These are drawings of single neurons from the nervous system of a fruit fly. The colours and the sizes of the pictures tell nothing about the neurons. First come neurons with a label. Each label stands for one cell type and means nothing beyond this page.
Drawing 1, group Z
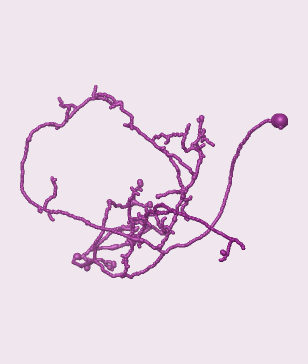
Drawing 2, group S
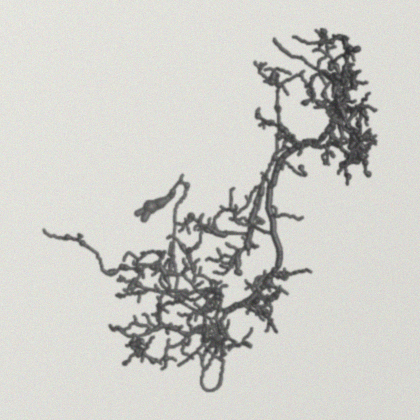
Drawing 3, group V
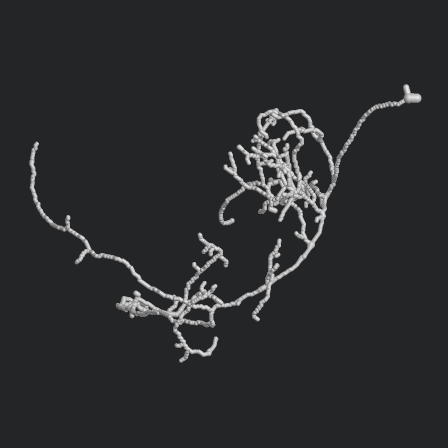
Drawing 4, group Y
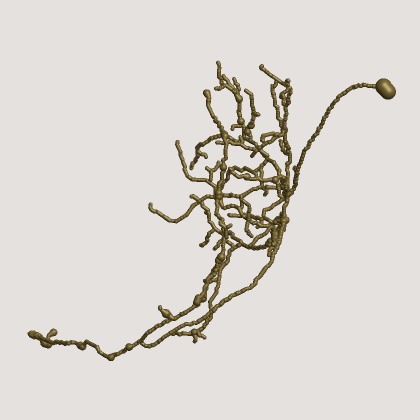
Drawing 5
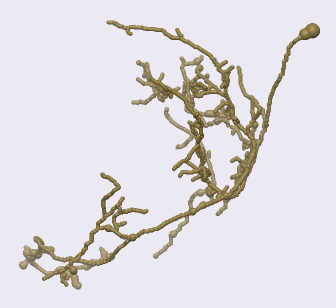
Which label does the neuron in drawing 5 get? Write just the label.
group V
